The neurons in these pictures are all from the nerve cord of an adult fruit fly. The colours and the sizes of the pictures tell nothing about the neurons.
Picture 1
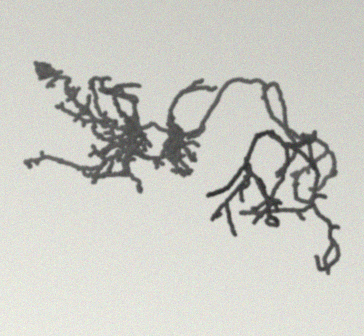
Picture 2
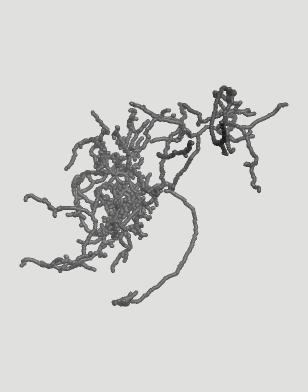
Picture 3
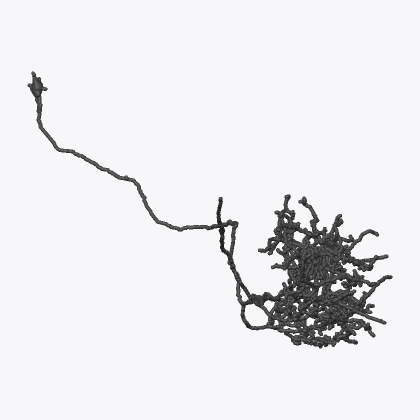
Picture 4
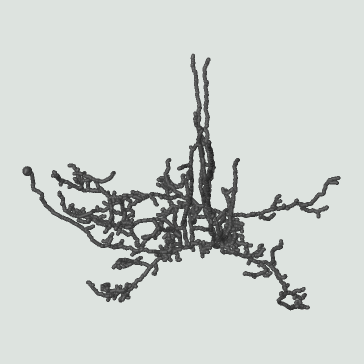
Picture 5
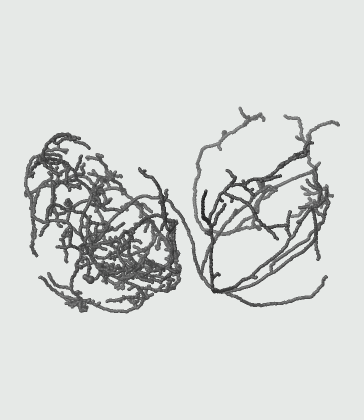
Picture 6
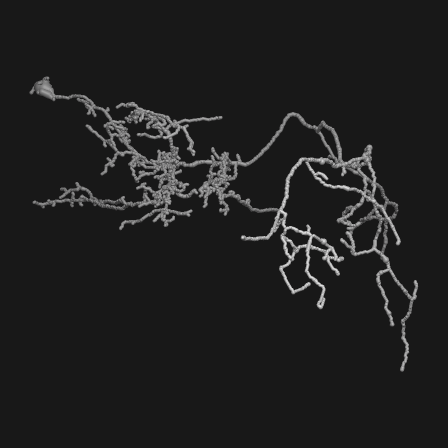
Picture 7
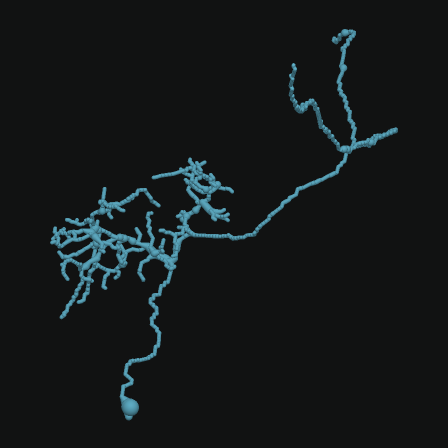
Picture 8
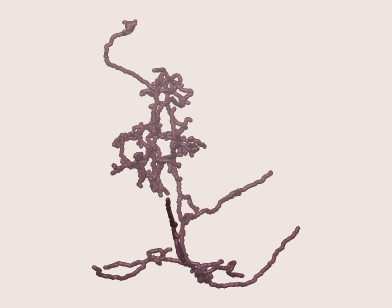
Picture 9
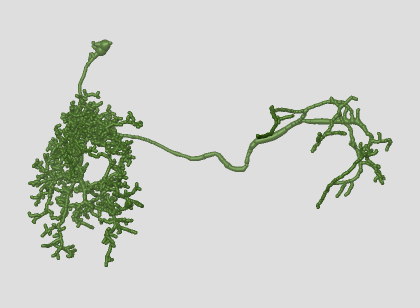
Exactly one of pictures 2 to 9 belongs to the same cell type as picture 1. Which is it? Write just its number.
6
